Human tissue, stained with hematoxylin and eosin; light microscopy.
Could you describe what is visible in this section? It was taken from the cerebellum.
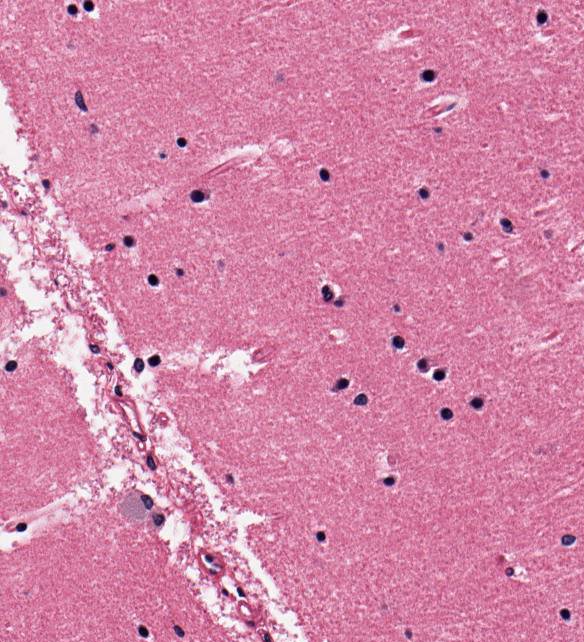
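I see a pale, loosely textured cleft crossing the left part diagonally, upper left to lower right, with one round, pale grey-blue body at its lower left edge. The cells seem small: round, dark, dense nuclei, scant cytoplasm, lying sparse and single in the pink matrix.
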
